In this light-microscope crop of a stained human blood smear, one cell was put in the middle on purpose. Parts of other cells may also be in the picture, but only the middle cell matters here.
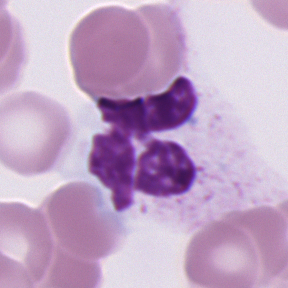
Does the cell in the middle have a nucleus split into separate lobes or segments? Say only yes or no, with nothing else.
Yes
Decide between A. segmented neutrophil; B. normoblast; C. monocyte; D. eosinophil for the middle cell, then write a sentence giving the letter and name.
The best answer is option A, since the cell in the middle is a segmented neutrophil.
